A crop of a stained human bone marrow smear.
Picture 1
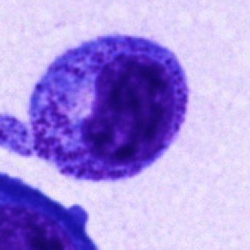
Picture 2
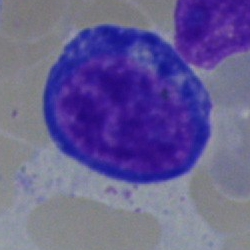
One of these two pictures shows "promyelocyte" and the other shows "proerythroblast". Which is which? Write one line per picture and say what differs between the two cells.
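Picture 1 – promyelocyte. Many dark purple granules are scattered through the cytoplasm.
Picture 2 – proerythroblast. The cytoplasm shows no visible granules.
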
